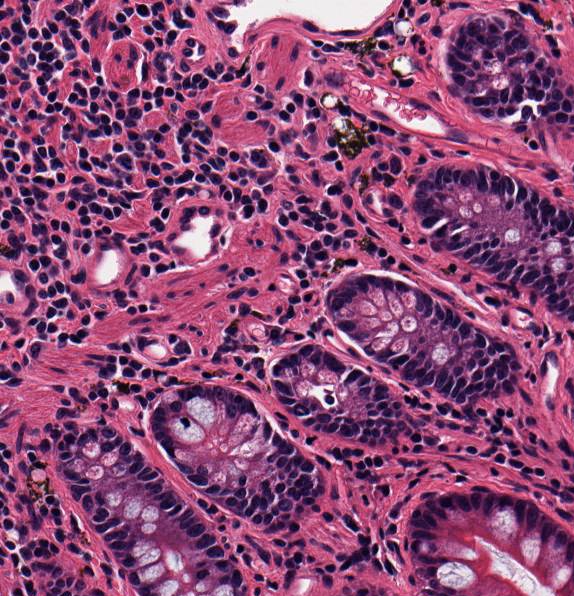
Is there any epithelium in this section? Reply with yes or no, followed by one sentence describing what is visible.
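Yes. Rounded and oblong glandular profiles occupy the right side and lower part of the field, while the upper left is mostly cellular stroma without glands.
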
